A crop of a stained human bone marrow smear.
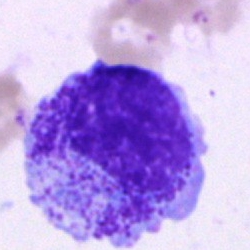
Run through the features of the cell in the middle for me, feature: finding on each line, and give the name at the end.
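Nucleus: stains dark purple, so start there.
Cytoplasm: pale blue, showing mainly at the lower left.
Granules: many, purple, held in the cytoplasm.
Crowding: numerous granules packed over the lower left.
Name: promyelocyte.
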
